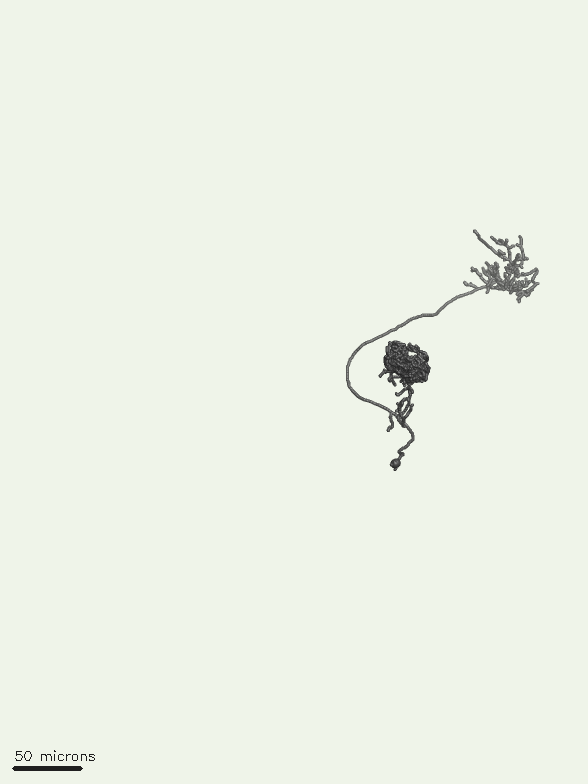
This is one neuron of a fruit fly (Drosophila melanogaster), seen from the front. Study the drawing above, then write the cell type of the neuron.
DA1_vPN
